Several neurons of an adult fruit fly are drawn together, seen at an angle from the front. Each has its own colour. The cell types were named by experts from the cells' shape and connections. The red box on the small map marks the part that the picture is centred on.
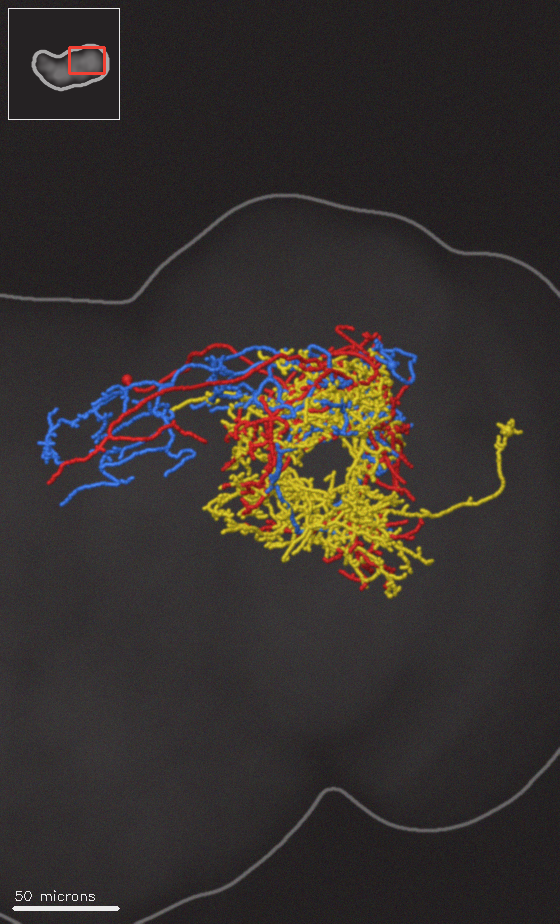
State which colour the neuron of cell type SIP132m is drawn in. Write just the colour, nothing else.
blue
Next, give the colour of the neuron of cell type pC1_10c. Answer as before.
red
